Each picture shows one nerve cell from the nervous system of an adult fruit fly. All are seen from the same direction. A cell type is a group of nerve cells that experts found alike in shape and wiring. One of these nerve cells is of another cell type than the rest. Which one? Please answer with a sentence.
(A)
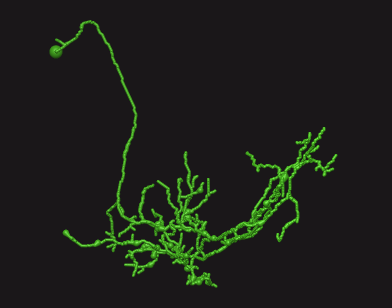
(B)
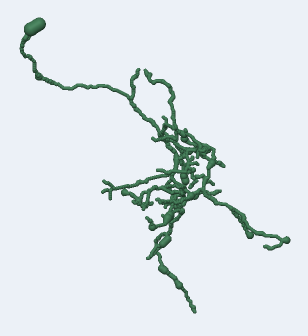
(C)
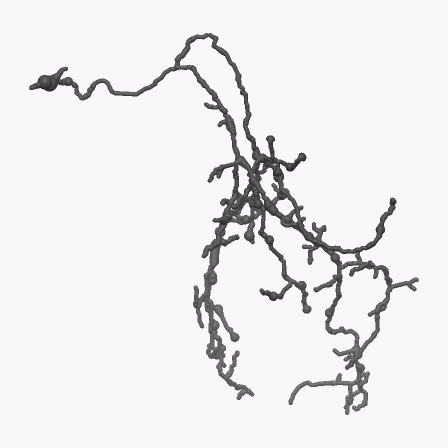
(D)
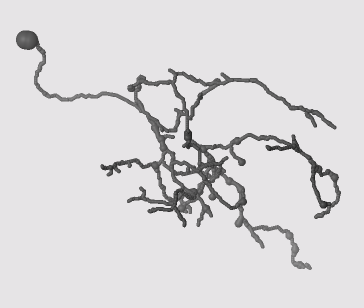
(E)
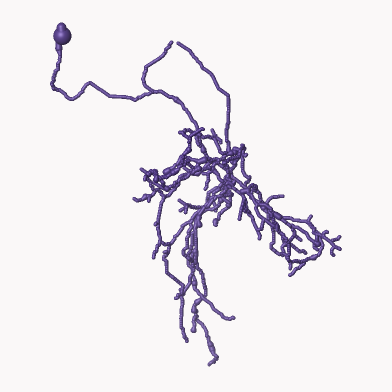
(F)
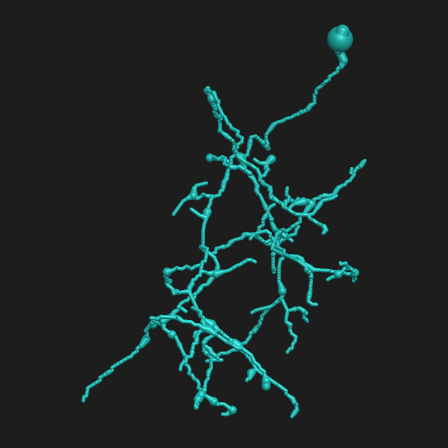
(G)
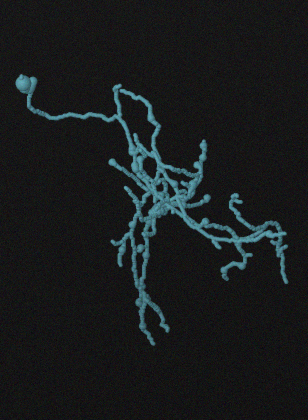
Picture A shows a nerve cell of another cell type.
